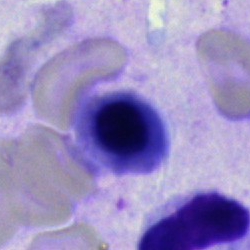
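Erythroblast, central cell, stained bone marrow smear. Chromatin very dark and dense, almost no internal structure visible. No nucleoli seen. Cytoplasm blue-purple, without granules.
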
